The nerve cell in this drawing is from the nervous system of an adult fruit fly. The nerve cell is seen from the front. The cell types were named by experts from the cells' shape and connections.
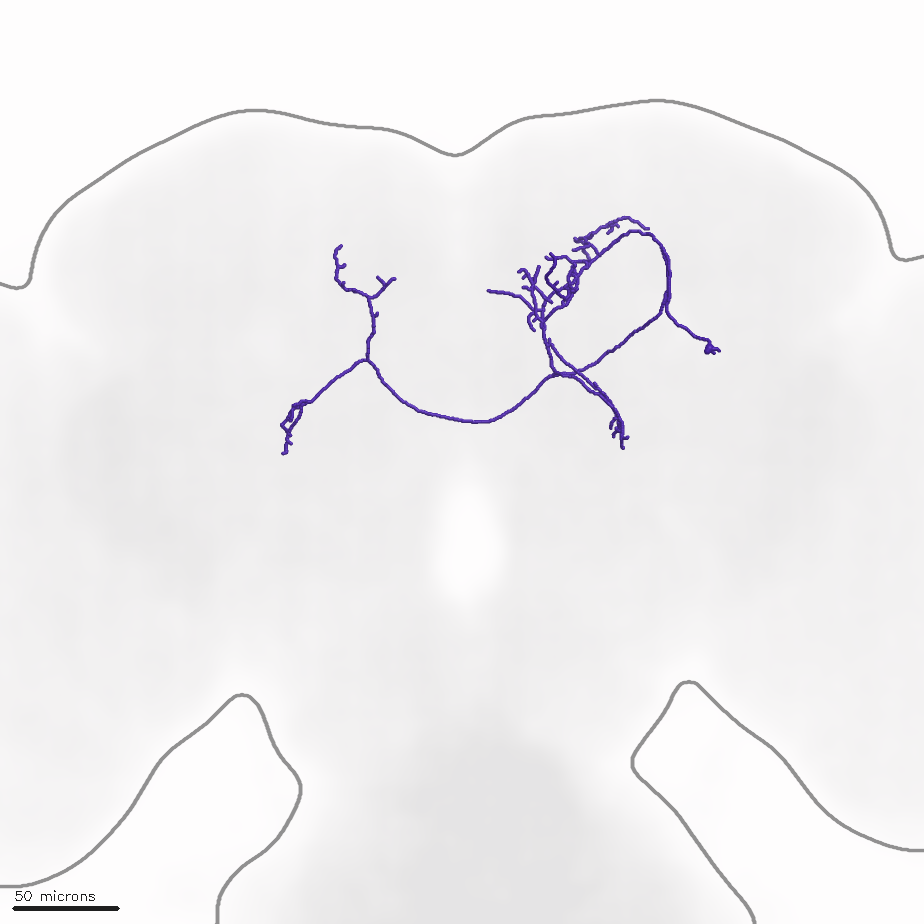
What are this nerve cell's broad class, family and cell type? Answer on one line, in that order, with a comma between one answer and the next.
central-brain intrinsic neuron, hemilineage AOTUv4_dorsal, CRE003_b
